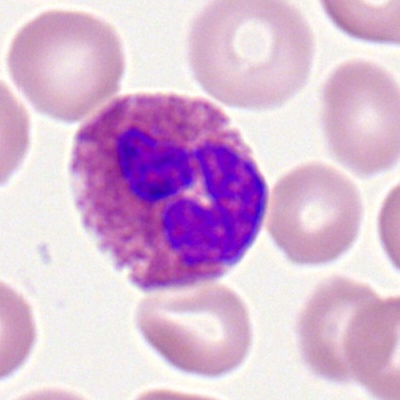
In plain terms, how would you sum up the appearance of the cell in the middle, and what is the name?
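In outline the cell is roughly round, with a slightly uneven edge. The nucleus is placed toward the right side, so a wider band of cytoplasm lies on the left. Its chromatin is dark purple and coarsely clumped. No vacuoles are present in the cytoplasm. This cell is an eosinophil.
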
